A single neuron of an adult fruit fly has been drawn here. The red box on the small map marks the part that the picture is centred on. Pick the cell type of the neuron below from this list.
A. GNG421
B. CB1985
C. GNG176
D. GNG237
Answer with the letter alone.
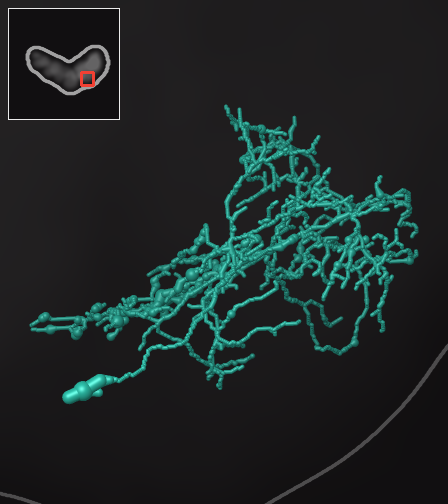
D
